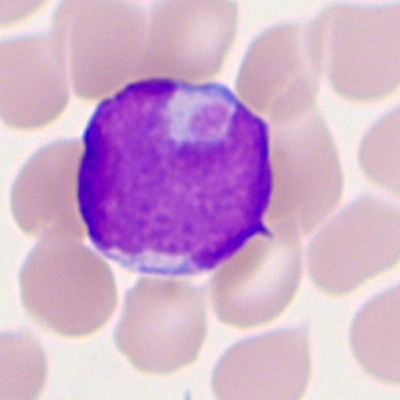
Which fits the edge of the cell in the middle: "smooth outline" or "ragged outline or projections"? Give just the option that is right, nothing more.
Ragged outline or projections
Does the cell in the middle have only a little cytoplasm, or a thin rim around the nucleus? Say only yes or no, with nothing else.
Yes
